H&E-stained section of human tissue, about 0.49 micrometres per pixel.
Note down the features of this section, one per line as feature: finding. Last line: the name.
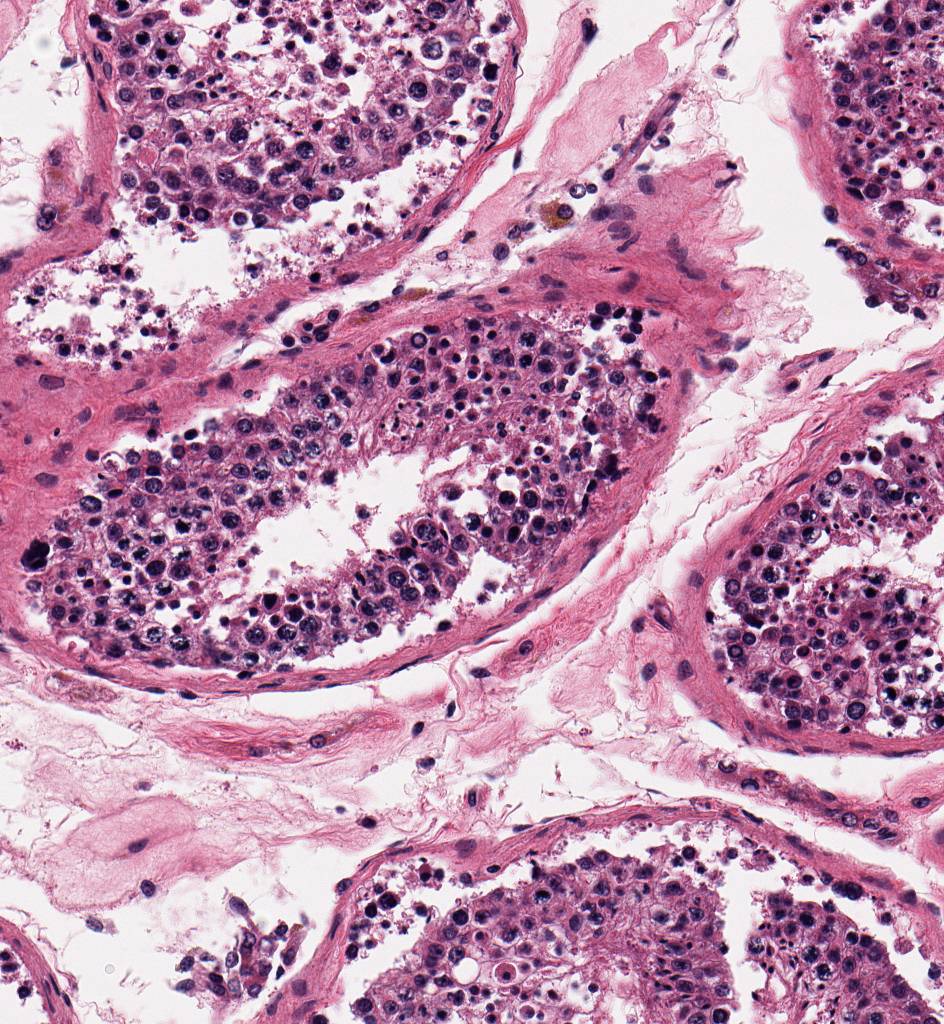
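Field: several rounded and elongated tubule cross-sections; one long oval tubule oblique across middle.
Tubules: many layers of rounded cells around a central lumen.
Between tubules: loose pale pink connective tissue, scattered cells, few golden-brown pigment deposits near top centre.
Fat: none.
Name: testis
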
